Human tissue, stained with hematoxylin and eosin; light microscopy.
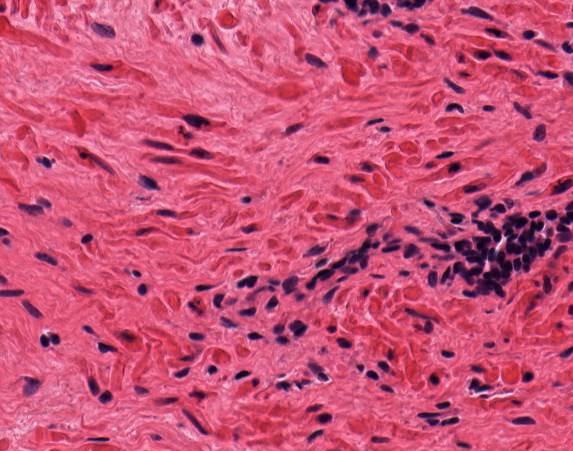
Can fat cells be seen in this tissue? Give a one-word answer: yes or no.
No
